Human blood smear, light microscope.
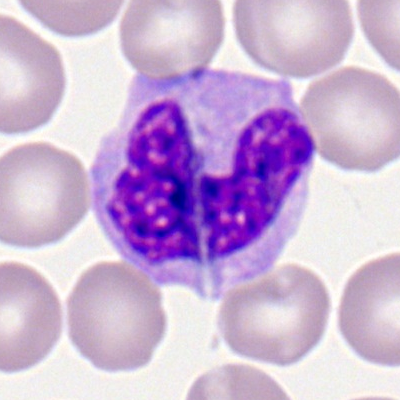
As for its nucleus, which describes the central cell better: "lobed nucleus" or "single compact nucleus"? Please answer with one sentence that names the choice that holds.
The cell's nucleus is segmented into two or more lobes.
